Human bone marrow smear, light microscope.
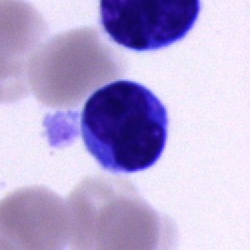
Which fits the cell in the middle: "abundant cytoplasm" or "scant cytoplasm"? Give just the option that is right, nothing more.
Scant cytoplasm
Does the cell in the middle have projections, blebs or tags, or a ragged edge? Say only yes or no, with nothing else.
No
